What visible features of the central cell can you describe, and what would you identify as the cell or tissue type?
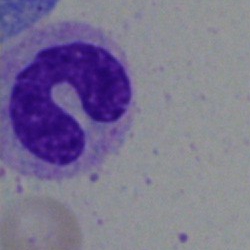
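Outline round, smooth. Nucleus: single thick band, curved into a C shape, hollow opening toward lower right. Nucleoli not visible. Cell: band neutrophil.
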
